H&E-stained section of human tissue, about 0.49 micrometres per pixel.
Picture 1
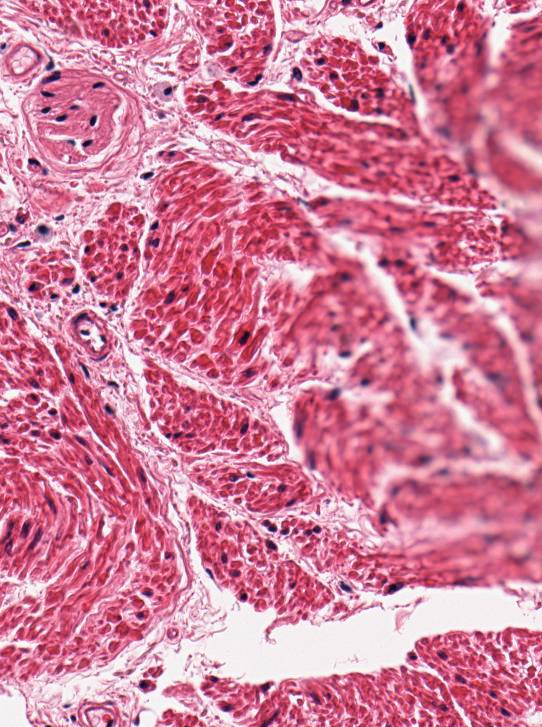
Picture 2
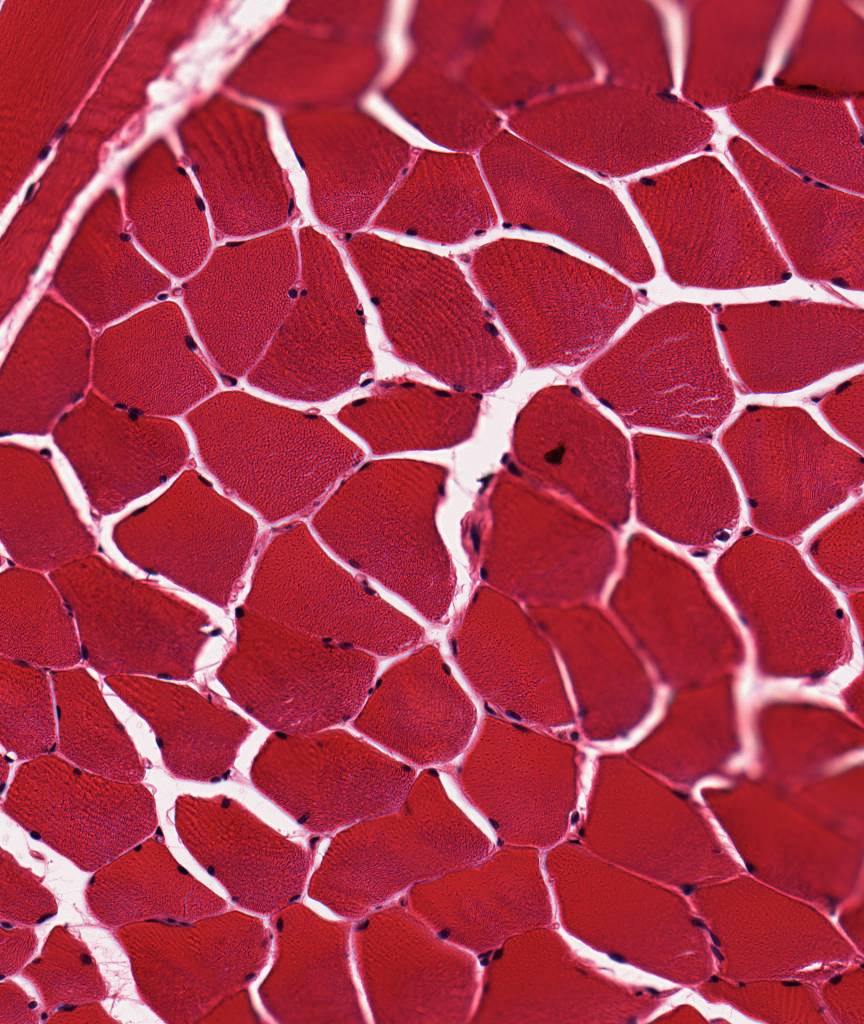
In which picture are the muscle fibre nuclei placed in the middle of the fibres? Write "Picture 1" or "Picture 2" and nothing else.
Picture 1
